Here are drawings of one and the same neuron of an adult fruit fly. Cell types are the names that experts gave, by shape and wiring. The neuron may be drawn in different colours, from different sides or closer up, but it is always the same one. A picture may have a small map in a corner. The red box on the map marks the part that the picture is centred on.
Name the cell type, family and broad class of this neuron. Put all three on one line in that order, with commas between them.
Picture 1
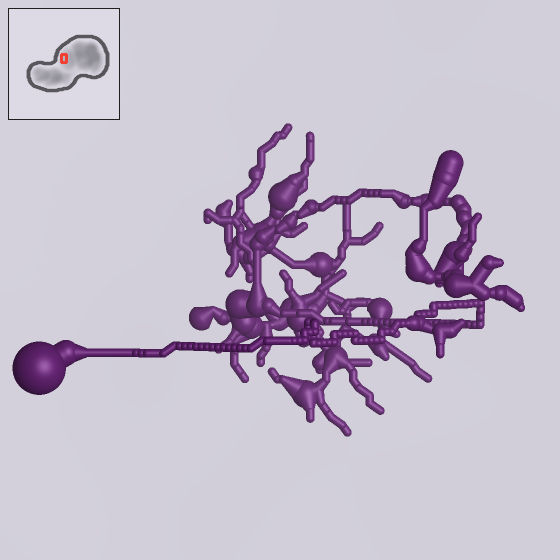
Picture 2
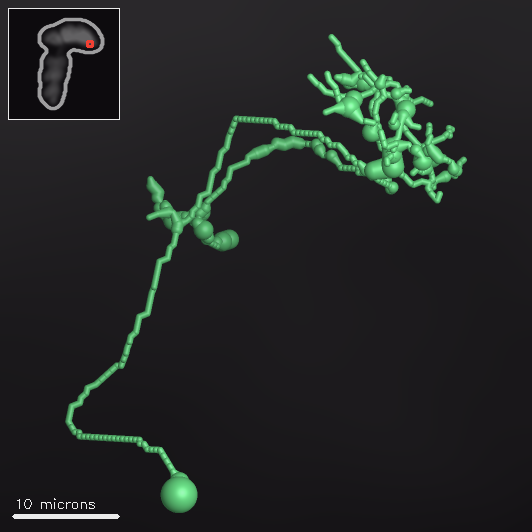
T4b, T, optic-lobe intrinsic neuron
